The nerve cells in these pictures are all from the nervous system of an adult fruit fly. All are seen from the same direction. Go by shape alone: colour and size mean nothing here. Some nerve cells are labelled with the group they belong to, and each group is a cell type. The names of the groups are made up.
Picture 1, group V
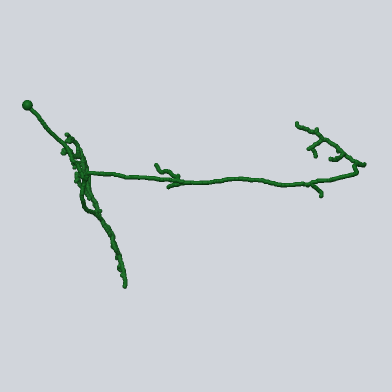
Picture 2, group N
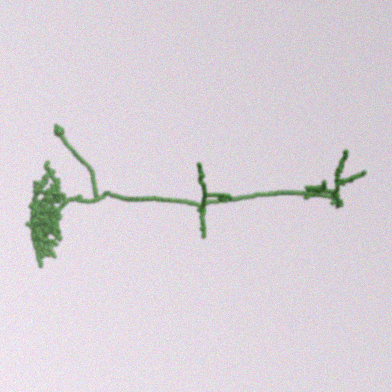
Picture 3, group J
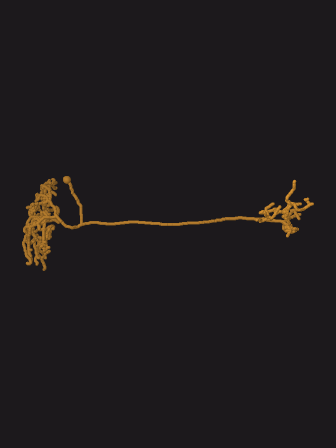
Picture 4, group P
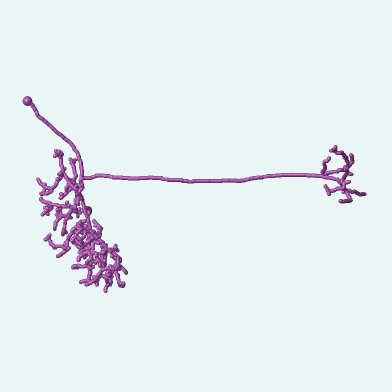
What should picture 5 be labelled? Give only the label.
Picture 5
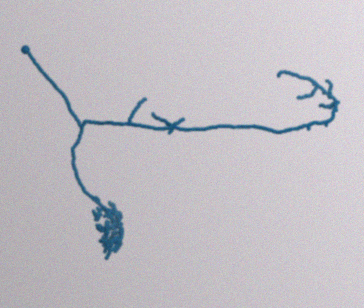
group V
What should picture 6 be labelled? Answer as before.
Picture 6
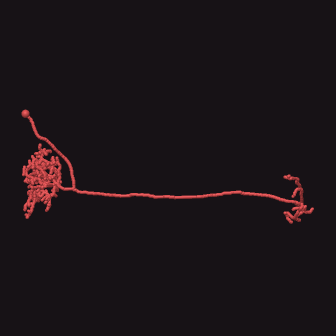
group J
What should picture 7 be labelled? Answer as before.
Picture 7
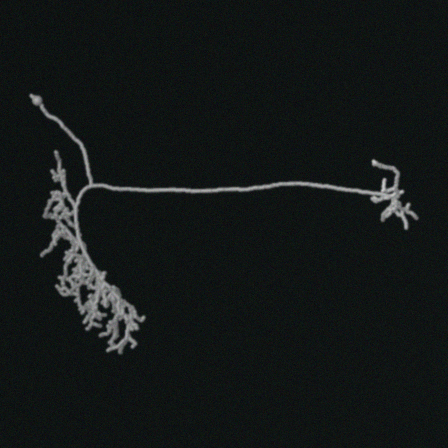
group P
